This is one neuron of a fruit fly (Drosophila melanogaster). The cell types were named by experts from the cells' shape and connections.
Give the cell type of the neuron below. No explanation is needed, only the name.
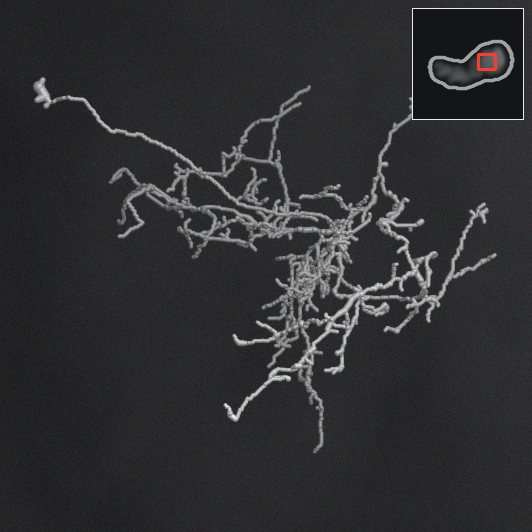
LAL302m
